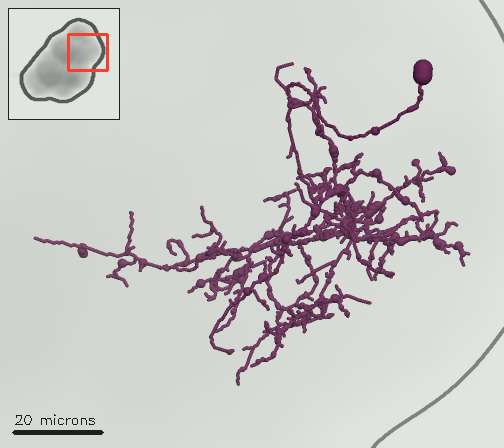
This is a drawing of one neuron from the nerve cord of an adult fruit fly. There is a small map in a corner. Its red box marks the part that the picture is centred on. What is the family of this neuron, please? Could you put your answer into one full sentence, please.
It is hemilineage 20A.22A that names the family of this neuron.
